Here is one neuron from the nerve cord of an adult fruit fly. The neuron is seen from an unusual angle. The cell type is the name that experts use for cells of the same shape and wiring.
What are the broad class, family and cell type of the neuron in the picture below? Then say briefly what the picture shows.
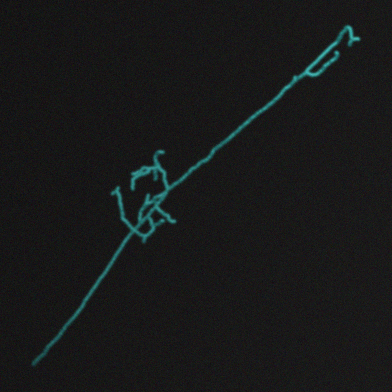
This is a sensory neuron descending to the nerve cord. The family is DNx. Its cell type is DNx02. No cell body is drawn. In this view it is about as wide as it is tall.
